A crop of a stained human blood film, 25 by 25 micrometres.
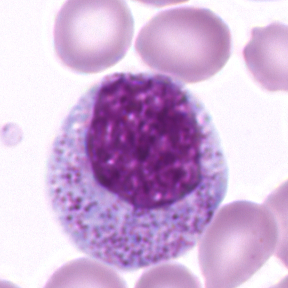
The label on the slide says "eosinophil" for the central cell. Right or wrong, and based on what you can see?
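The cell is round with a smooth outline. Its nucleus is about 11 micrometres across, with clumped chromatin showing small pale gaps between the dark patches. Pale greyish-blue cytoplasm shows between the granules, without vacuoles.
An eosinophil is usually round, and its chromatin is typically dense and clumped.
Outline and chromatin therefore do not rule it out.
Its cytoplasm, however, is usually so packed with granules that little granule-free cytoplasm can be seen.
Here cytoplasm is visible between the granules, which speaks against eosinophil. The cell is a myelocyte, not an eosinophil.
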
